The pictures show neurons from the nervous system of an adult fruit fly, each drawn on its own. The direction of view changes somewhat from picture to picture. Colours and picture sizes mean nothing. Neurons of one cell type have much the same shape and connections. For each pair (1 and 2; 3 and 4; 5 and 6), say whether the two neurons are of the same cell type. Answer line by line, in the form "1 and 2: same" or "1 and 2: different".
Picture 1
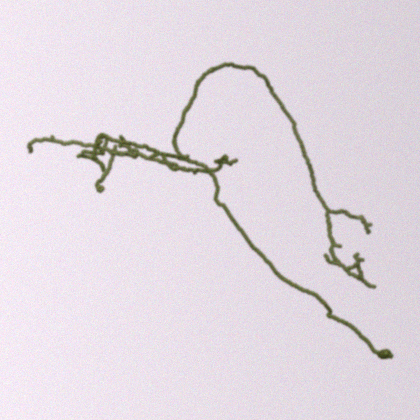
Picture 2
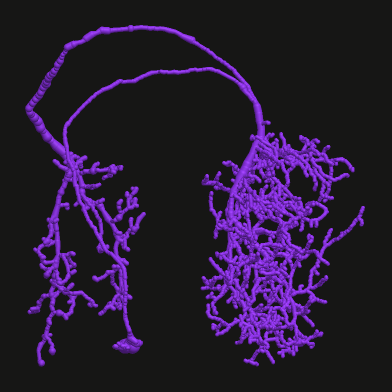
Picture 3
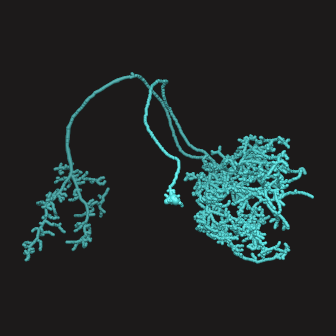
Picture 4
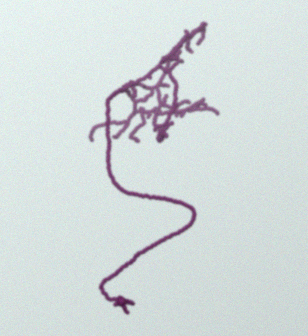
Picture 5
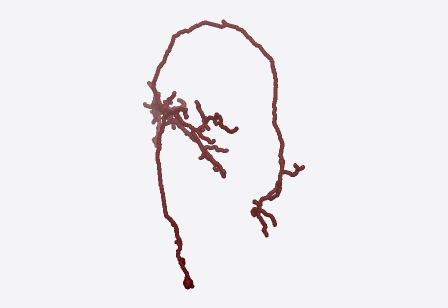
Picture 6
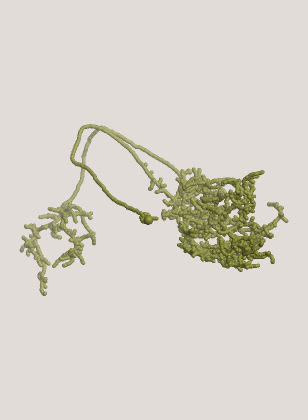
1 and 2: different
3 and 4: different
5 and 6: different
